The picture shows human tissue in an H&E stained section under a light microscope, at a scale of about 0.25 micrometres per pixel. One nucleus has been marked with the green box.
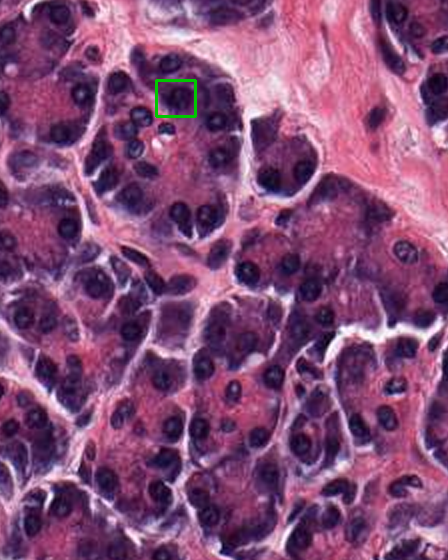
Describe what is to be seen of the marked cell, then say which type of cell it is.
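The cytoplasm around the nucleus is purple and finely grainy. The outline of the cell is not clearly separable from the neighbouring cells it touches. The cell lies within a rounded cluster of similar cells, with pink fibres running outside the cluster above it. The marked nucleus belongs to a pancreatic acinar cell.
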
